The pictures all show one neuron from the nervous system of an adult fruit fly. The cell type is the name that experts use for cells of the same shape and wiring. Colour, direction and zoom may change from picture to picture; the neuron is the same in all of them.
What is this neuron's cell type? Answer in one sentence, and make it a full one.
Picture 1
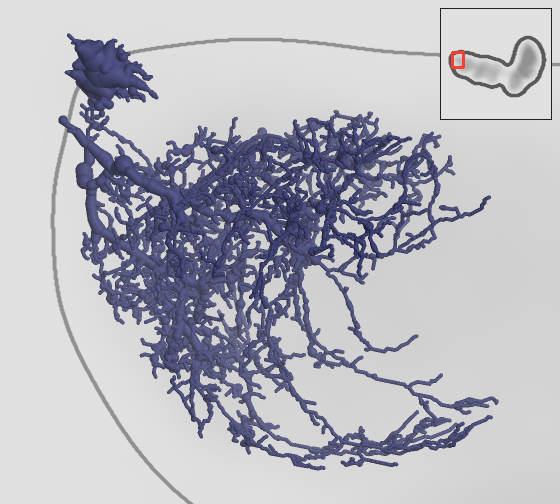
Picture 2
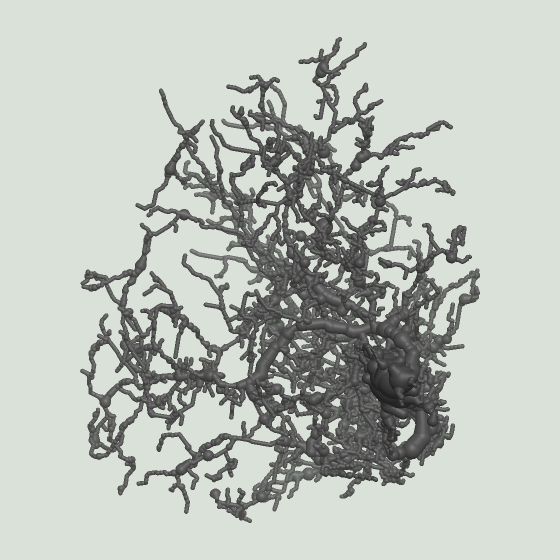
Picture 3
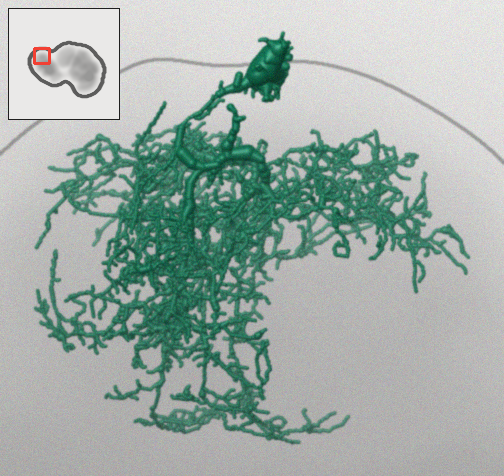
It is the cell type EN00B018 to which this neuron belongs.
